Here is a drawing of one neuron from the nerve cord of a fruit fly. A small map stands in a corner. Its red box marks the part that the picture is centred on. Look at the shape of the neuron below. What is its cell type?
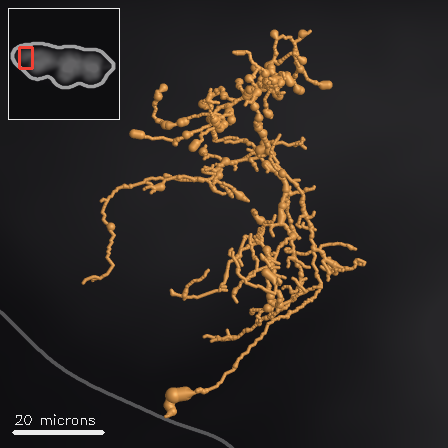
INXXX440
